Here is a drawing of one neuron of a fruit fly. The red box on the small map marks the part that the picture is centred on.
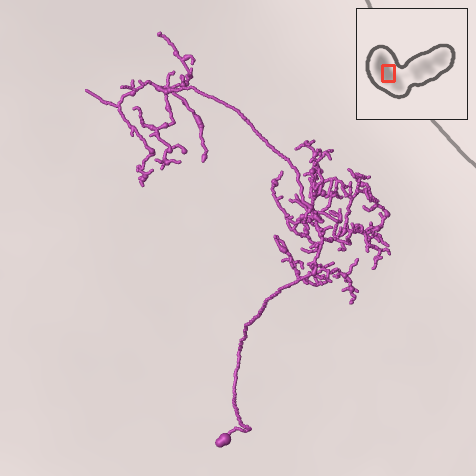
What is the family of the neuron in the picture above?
hemilineage VPNl&d1_dorsal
